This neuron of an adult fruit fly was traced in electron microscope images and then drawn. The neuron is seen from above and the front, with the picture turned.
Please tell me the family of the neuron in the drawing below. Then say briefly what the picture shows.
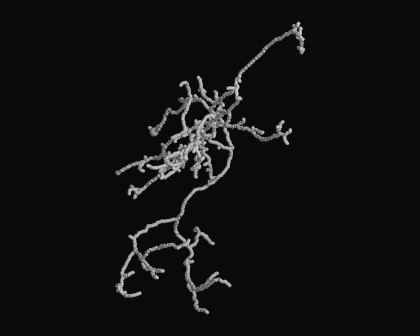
Its family is hemilineage 14A. This is a nerve-cord intrinsic neuron. The picture shows dozens of branch ends. In this view it is taller than it is wide.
